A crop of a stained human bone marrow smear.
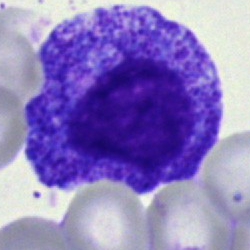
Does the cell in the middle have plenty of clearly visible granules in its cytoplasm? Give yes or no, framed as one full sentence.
Yes, granules are visible in large numbers in its cytoplasm.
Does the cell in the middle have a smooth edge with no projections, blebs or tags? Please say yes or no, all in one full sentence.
No, the outline of this cell is ragged or frayed, or it has projections, blebs or tags.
